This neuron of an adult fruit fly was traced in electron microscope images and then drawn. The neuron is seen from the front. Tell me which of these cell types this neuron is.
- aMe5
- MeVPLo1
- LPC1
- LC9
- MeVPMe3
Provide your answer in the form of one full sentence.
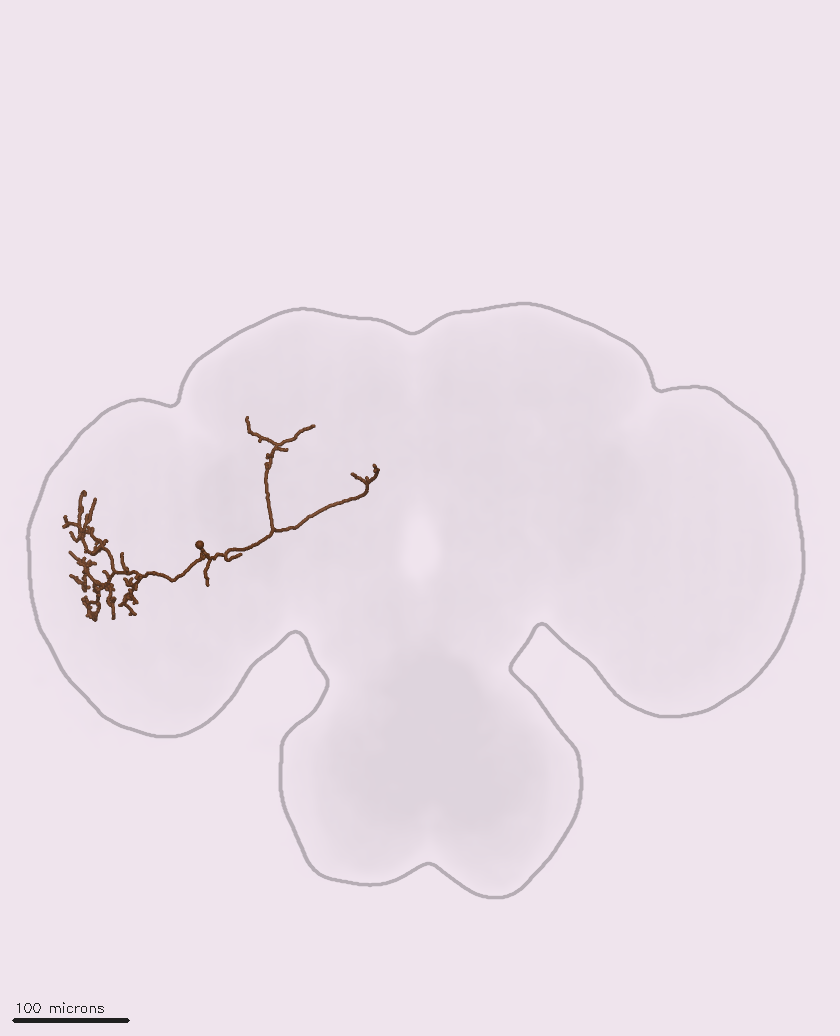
By cell type, this neuron is classified as aMe5.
